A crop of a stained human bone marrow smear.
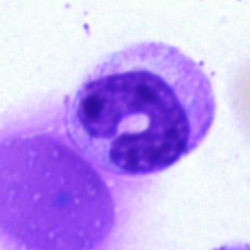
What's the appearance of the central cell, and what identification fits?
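A smooth, round outline bounds the cell. Its nucleus is a thick curved band bent around a small pale central space. Surrounding the nucleus is a moderate rim of pale pinkish-lilac cytoplasm containing fine, faint lilac granules. The cell is a band neutrophil.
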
